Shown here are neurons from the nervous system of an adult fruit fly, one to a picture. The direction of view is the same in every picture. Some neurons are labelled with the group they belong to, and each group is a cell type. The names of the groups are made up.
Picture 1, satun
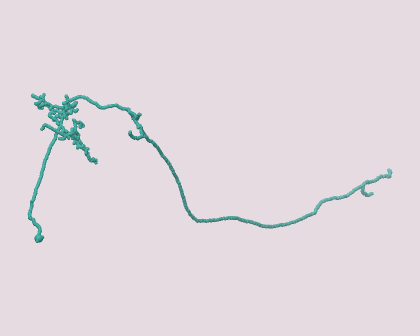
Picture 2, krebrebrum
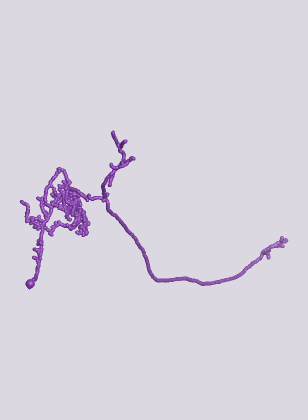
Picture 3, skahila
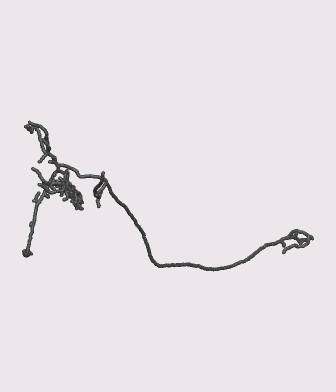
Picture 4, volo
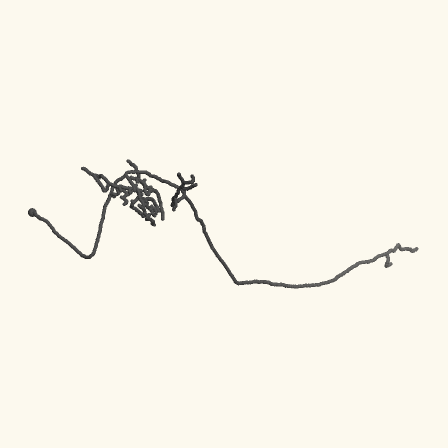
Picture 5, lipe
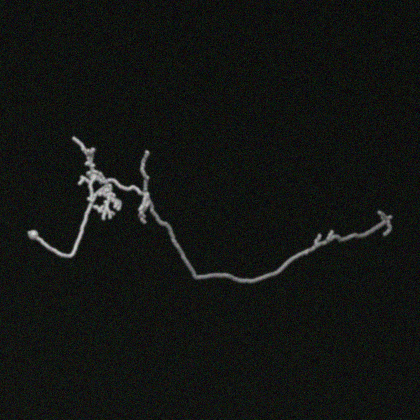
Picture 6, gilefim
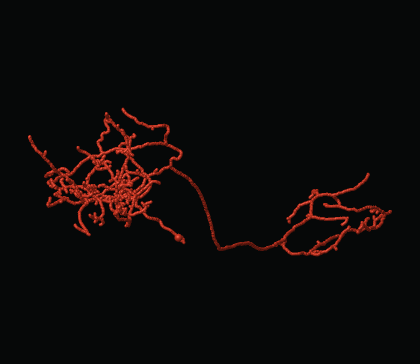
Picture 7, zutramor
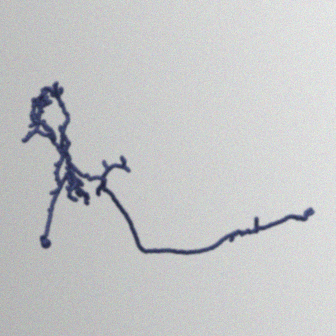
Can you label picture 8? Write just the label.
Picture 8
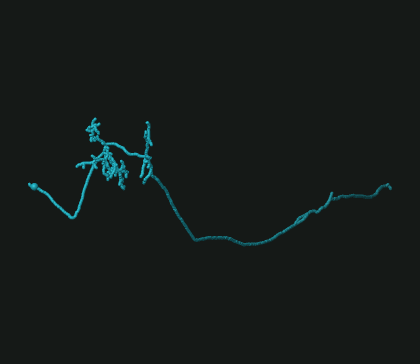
lipe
